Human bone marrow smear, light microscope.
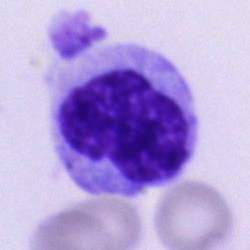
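Monocyte, the central cell of a stained bone marrow smear. Its large nucleus fills most of the cell and has a shallow notch along its lower edge. The cytoplasm is pale bluish-lilac, and its rim is widest above the nucleus.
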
